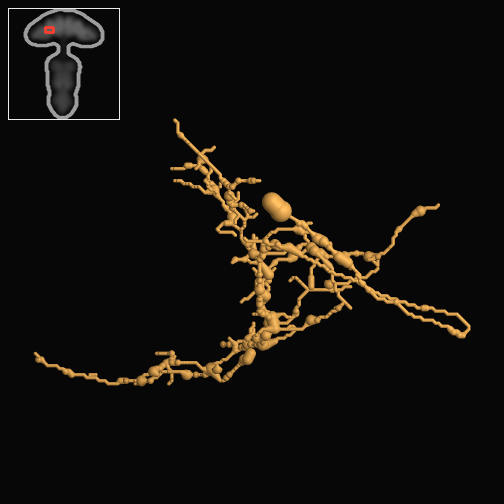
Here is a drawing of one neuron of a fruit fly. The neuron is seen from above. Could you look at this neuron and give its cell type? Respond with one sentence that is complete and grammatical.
The cell type carried by this neuron is CB1286.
